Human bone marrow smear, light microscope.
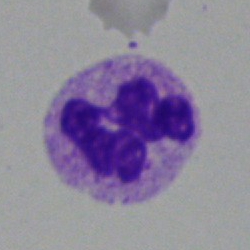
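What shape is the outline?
Roughly round.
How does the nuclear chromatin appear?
Dense, staining deep purple.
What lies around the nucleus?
Plentiful pale lilac cytoplasm, with no vacuoles seen.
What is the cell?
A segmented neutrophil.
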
